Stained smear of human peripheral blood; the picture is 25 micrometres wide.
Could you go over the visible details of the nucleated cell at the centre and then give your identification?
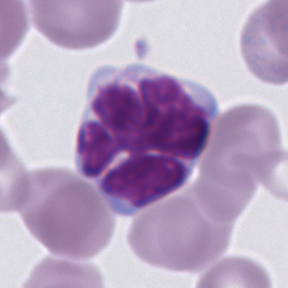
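Checking the chromatin first: it stains a deep purple and looks dense throughout the lobes. Next, the nucleus shows no nucleoli. The cytoplasm, checked after that, is pale blue, and no granules are visible in it. The cell is a large granular lymphocyte.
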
